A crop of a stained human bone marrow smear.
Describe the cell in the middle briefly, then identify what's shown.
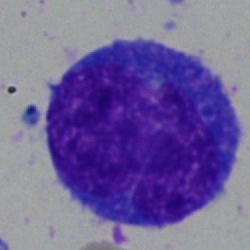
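Outline round. Nucleus fills most of the cell; only a narrow rim of cytoplasm left. Small pointed tag projecting from upper left edge. Small separate dark blue fragment just left of the cell. Name: blast.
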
